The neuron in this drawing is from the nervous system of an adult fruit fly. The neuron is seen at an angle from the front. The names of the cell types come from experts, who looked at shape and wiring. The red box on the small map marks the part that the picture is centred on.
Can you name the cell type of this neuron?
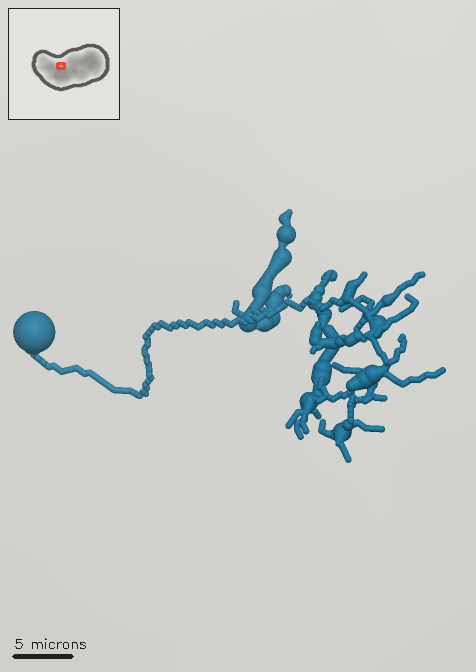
T4b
